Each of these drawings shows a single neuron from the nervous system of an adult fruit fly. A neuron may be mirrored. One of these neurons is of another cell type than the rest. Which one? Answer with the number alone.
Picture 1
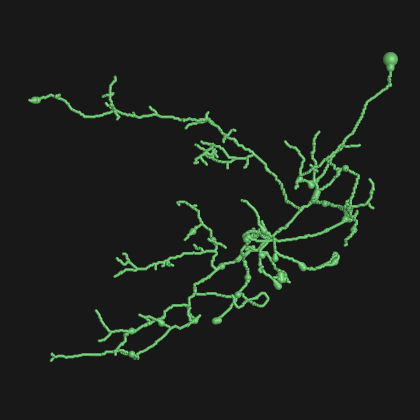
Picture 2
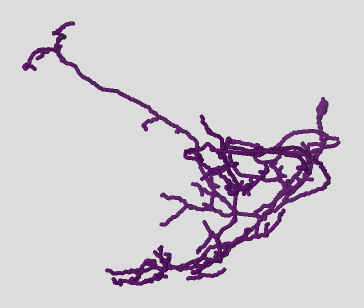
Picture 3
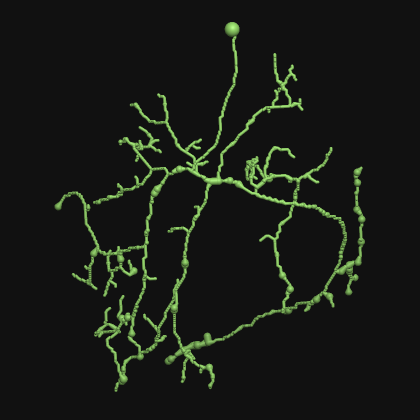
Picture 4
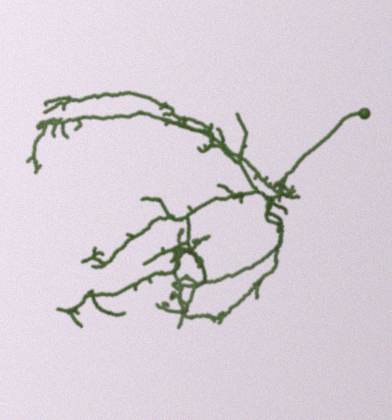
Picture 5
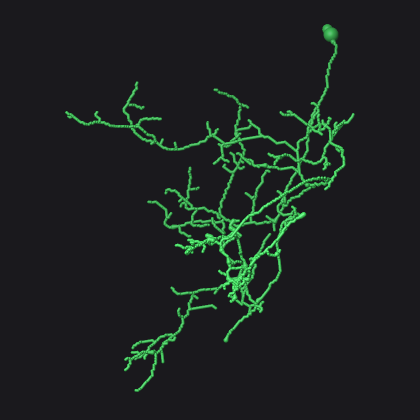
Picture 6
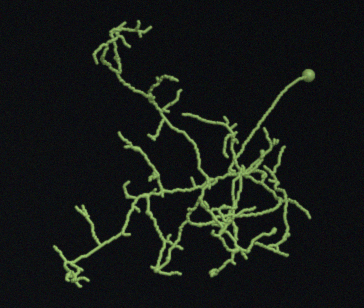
3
